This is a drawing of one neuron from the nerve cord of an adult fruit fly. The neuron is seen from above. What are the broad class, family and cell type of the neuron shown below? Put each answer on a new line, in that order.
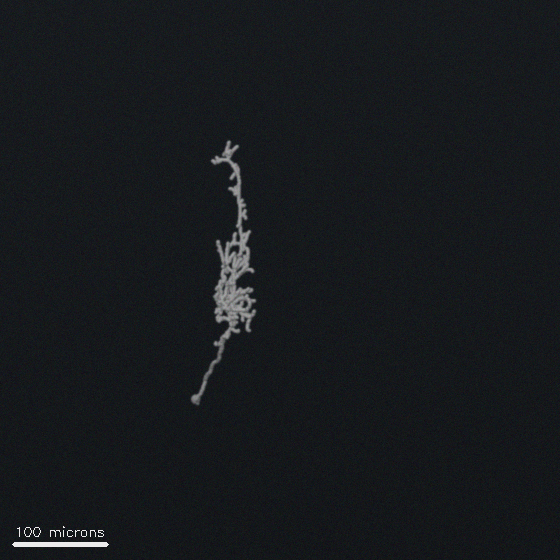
nerve-cord intrinsic neuron
hemilineage 16B
IN16B047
